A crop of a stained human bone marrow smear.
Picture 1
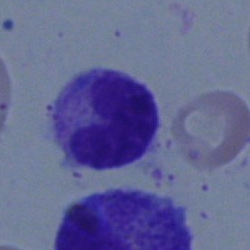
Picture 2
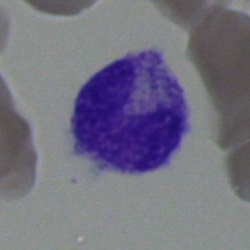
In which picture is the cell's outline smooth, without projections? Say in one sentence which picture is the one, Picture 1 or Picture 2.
The cell whose outline is smooth is the one in picture 1.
